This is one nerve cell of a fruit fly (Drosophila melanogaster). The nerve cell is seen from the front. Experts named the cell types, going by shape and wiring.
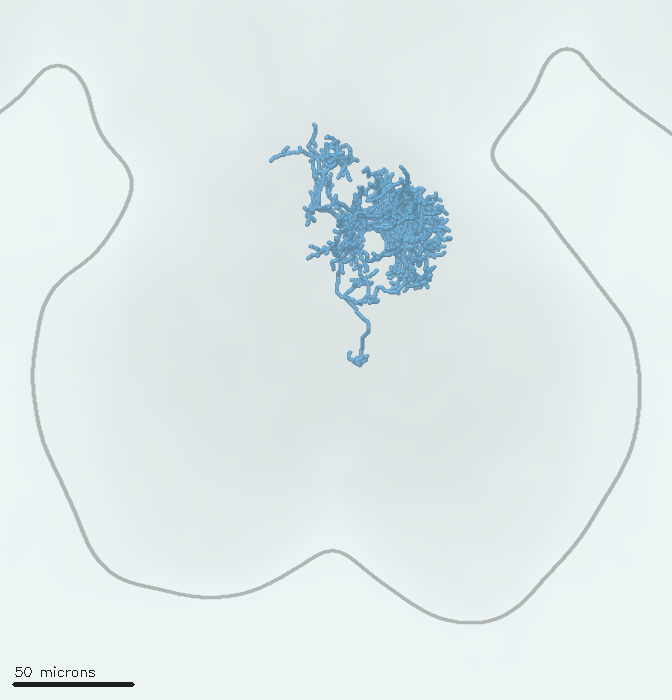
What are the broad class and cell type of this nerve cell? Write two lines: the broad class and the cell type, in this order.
nerve-cord intrinsic neuron
INXXX320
